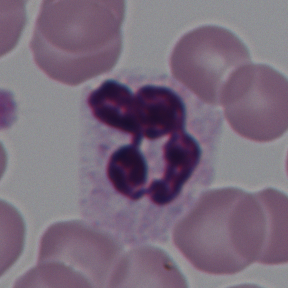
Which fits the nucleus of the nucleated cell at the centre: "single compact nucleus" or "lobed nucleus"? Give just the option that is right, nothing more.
Lobed nucleus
